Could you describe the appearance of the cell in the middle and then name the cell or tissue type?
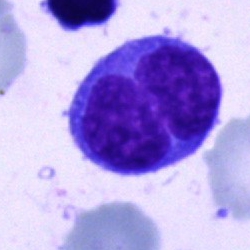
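Look first at the outline: it is oval, and its edge is smooth. Now notice how the nucleus fills most of the cell, so that only a narrow rim of cytoplasm is left around it. The chromatin is clumped, which gives it a mottled pattern. That rim of cytoplasm is deep blue. This cell is a blast.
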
